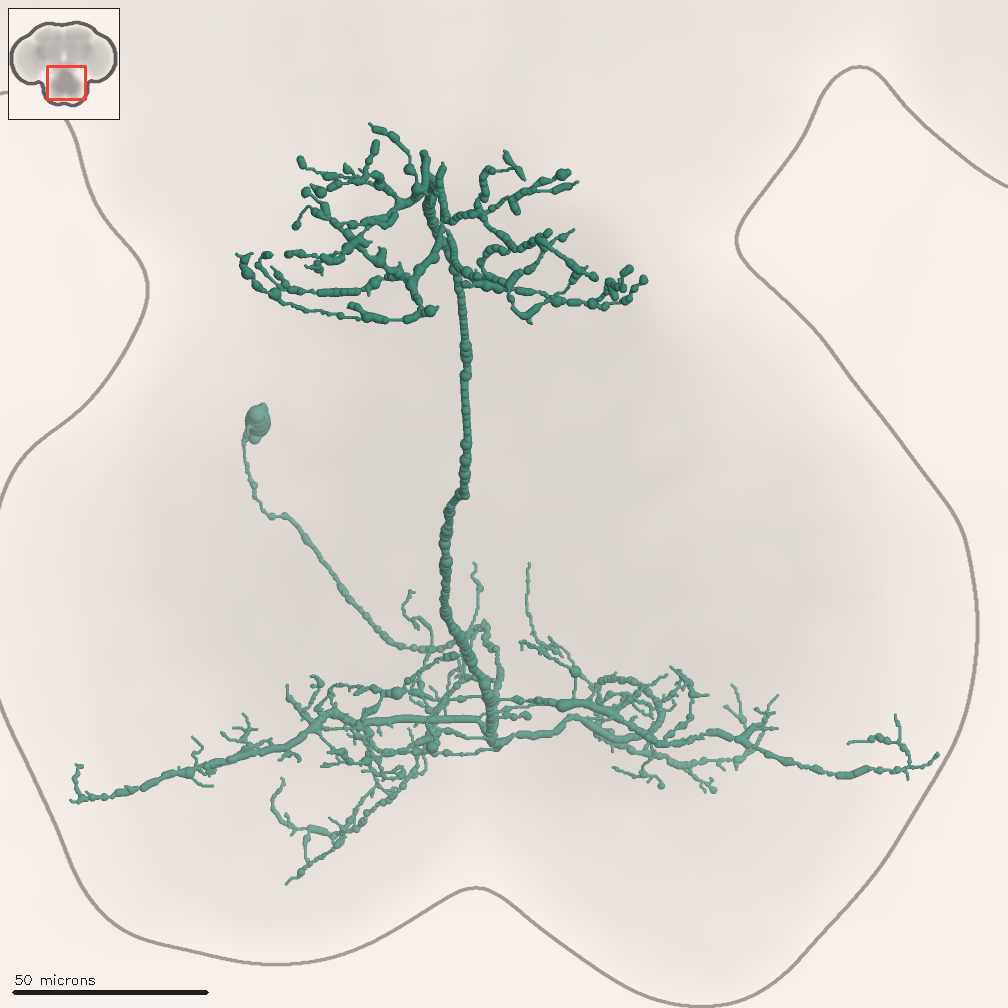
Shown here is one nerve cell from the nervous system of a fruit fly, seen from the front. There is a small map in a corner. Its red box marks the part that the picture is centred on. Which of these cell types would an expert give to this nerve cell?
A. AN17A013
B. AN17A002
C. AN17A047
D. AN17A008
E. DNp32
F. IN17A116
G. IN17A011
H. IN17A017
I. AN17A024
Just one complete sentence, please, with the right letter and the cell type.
The cell type assigned to the nerve cell is AN17A008, under option D.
